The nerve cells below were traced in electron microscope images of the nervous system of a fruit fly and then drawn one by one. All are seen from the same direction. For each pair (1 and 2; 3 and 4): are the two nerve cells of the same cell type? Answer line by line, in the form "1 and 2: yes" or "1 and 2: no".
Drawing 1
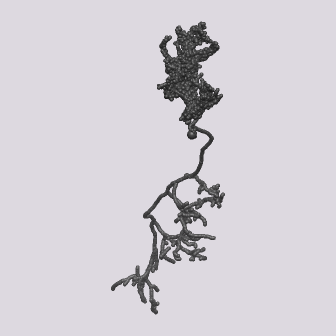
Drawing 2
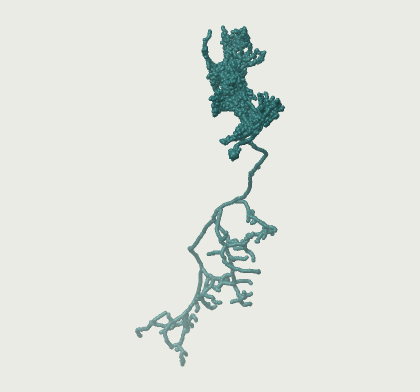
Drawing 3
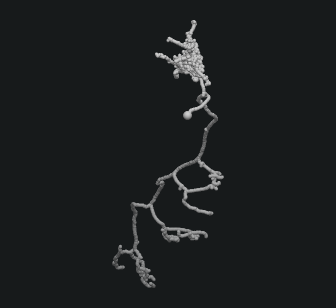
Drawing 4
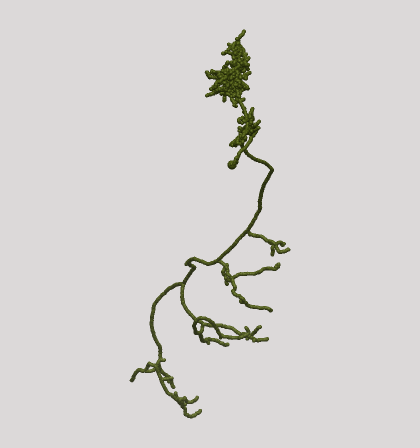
1 and 2: yes
3 and 4: yes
